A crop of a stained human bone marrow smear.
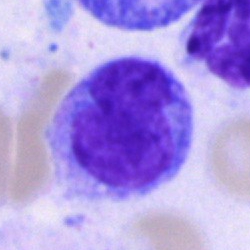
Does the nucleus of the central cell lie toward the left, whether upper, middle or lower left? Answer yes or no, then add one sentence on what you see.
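No. The rim of cytoplasm is widest on the left side.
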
